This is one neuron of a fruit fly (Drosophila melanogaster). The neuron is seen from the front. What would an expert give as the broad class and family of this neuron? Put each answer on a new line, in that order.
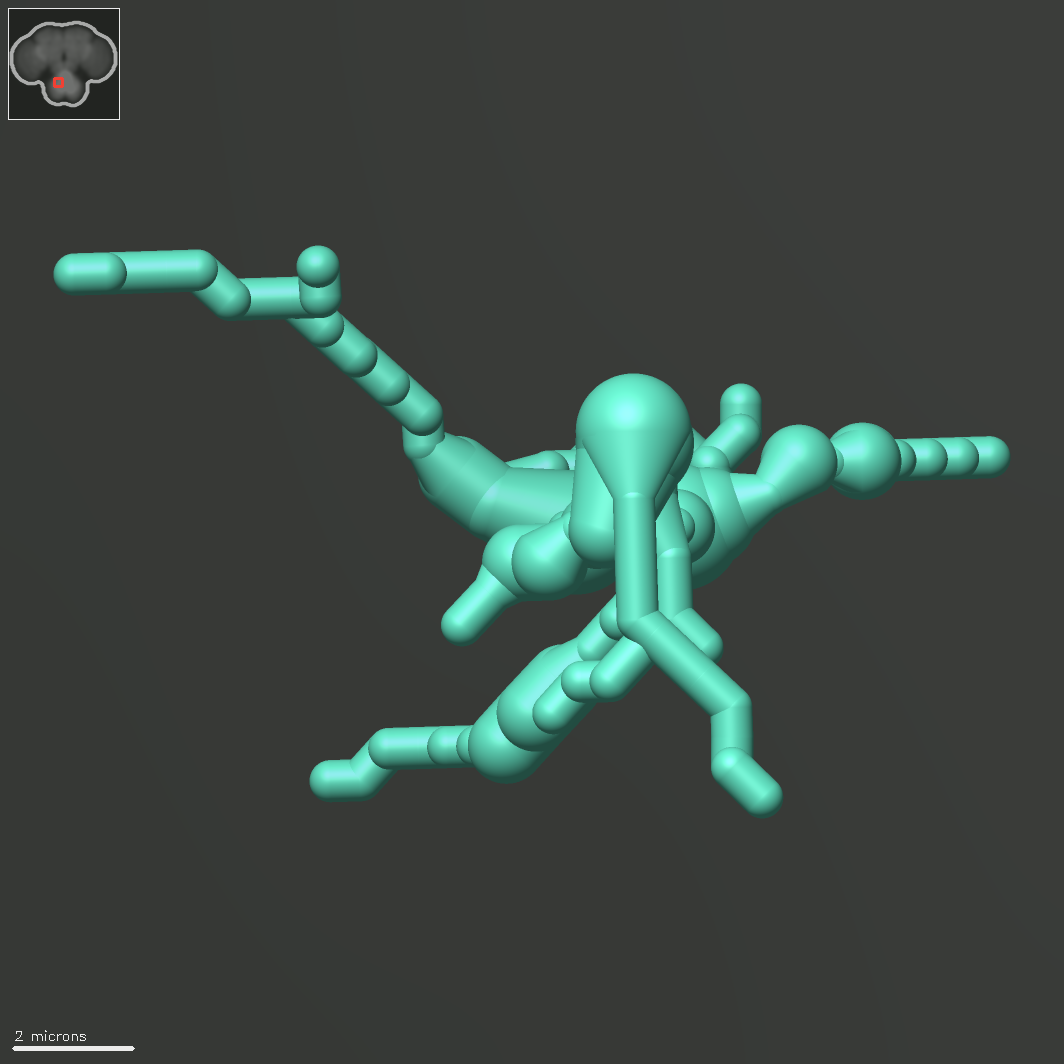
nerve-cord intrinsic neuron
hemilineage 08B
